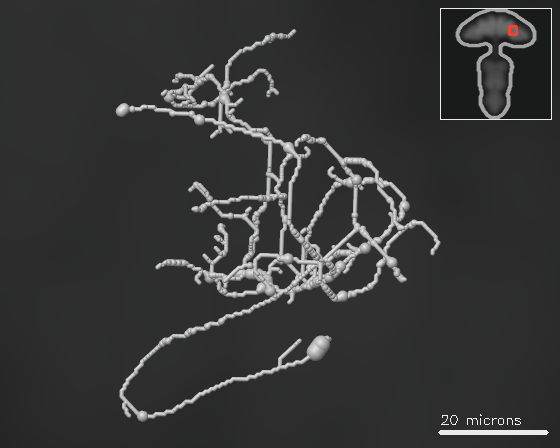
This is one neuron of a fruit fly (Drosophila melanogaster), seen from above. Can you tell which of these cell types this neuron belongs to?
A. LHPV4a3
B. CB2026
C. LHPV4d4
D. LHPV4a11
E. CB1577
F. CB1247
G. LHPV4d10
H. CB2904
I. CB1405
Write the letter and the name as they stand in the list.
A. LHPV4a3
